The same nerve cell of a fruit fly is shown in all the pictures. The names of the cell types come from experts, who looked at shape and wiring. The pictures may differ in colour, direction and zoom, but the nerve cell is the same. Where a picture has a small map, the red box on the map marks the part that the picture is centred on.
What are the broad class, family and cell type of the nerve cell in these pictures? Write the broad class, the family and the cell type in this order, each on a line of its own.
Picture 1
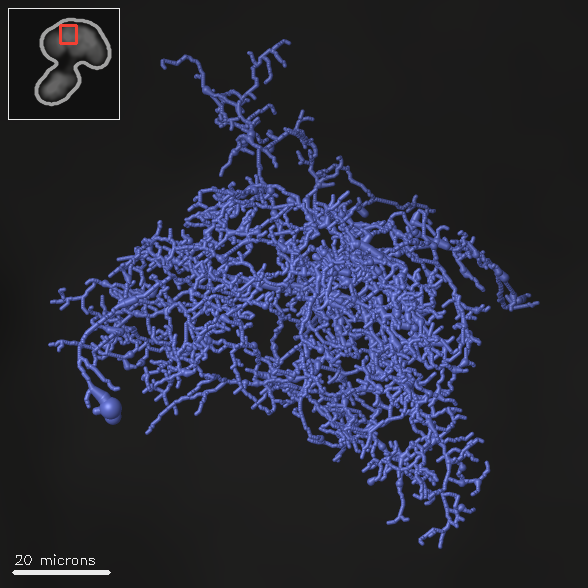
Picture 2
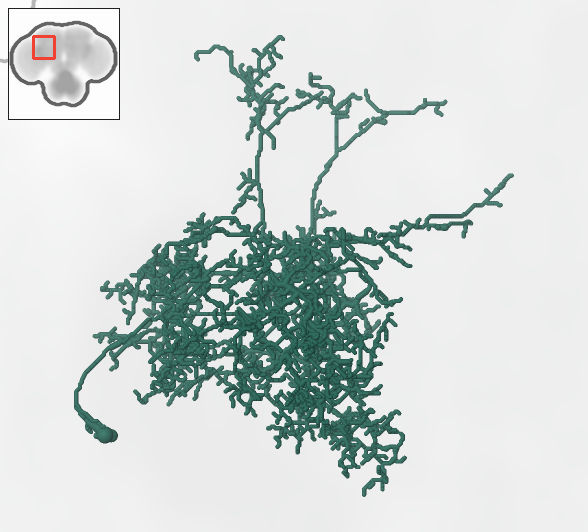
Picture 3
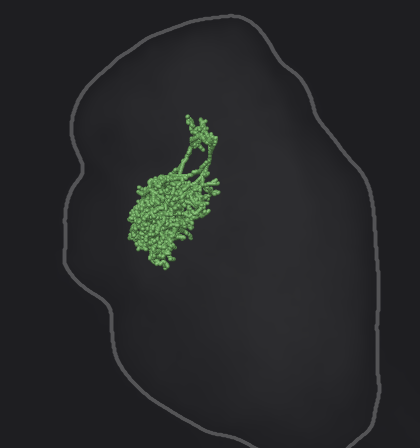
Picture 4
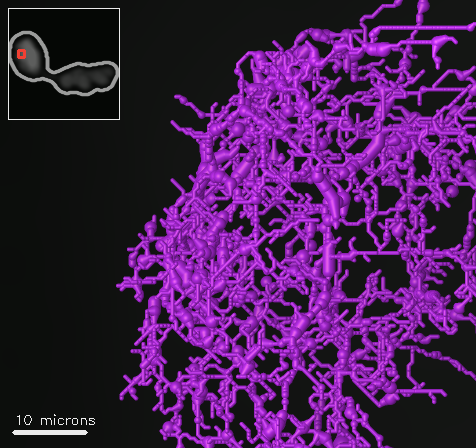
central-brain intrinsic neuron
hemilineage VLPl2_medial
AVLP163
